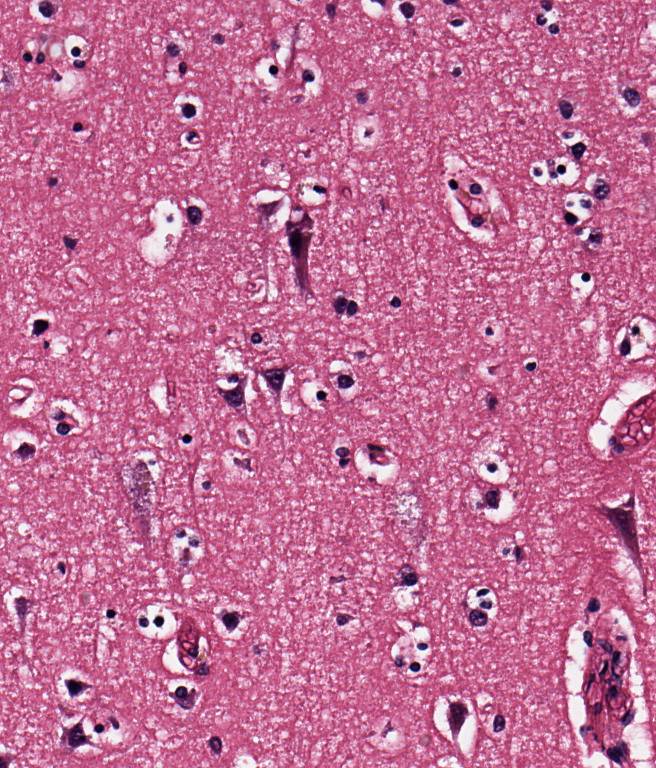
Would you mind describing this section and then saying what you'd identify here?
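Throughout the field lies a finely granular, pink fibrillary matrix; cells sit singly and in small clusters, without epithelium or glands. Small, round, dense, hyperchromatic glial nuclei with little or no visible cytoplasm often gather in twos and threes around larger cells. This is cerebral cortex.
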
